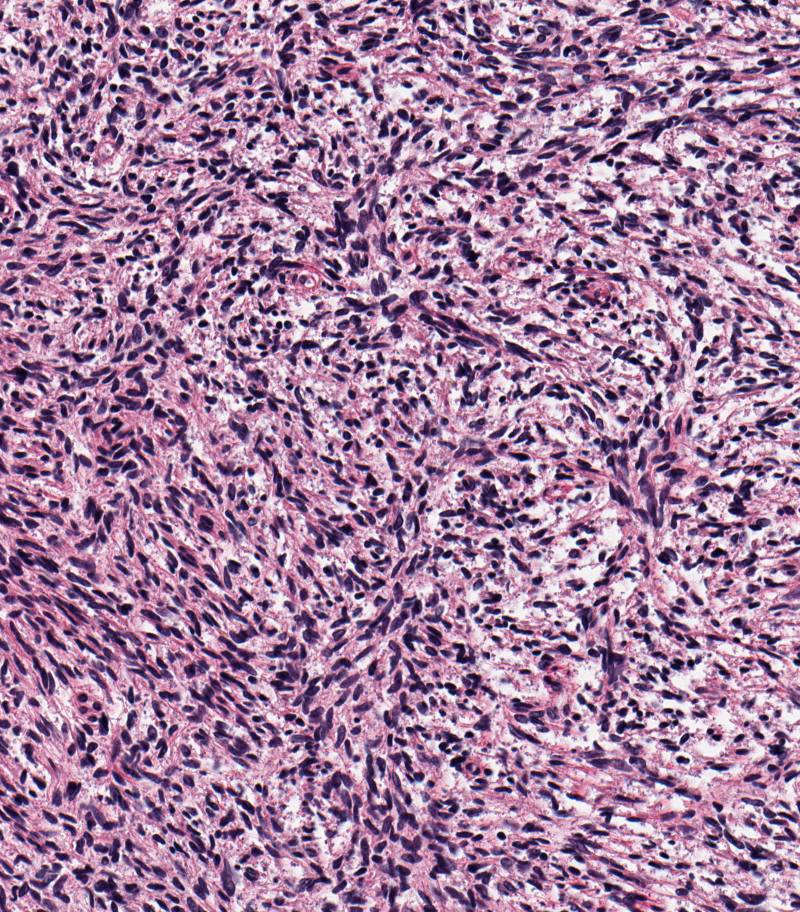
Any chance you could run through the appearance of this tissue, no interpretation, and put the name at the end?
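First, the cell type: spindle cells fill the whole field. Second, their arrangement: short fascicles running in many directions and crossing one another. Third, the nuclei, which stain dark and are elongated to oval, with little visible cytoplasm around most of them. Fourth, looser areas with small clear spaces between cells, most evident toward the right side of the field. This tissue is ovary.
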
